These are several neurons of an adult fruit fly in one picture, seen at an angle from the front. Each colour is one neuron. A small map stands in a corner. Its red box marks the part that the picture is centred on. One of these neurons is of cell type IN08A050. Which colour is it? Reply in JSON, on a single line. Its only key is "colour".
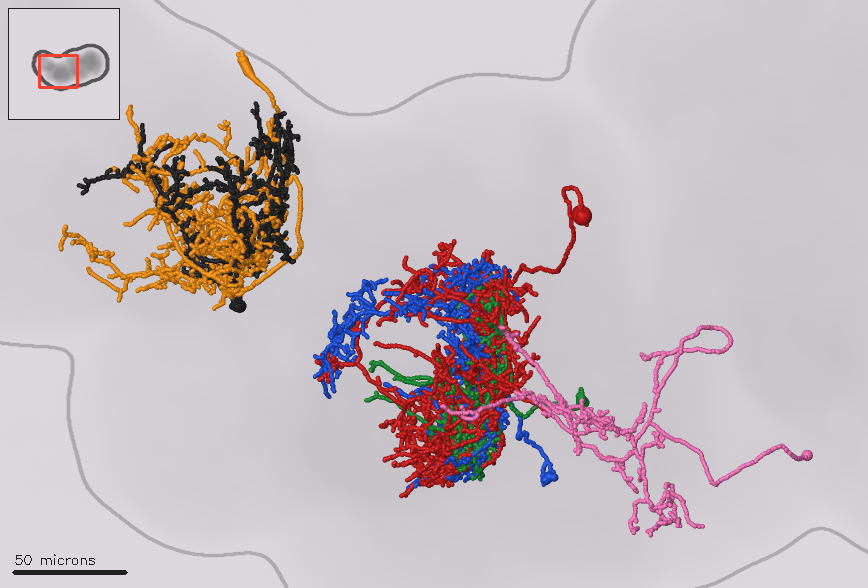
{"colour": "pink"}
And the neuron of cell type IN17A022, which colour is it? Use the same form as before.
{"colour": "red"}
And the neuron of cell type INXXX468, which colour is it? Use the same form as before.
{"colour": "blue"}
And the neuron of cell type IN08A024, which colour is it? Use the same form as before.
{"colour": "green"}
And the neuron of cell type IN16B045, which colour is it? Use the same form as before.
{"colour": "black"}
